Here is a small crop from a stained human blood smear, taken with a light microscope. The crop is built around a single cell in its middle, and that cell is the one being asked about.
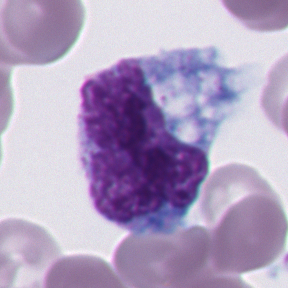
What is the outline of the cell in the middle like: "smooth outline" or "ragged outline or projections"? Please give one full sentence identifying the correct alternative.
In outline, this cell is rough rather than smooth and even.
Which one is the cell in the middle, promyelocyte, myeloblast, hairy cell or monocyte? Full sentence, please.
The target cell in the middle of the crop is a monocyte.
